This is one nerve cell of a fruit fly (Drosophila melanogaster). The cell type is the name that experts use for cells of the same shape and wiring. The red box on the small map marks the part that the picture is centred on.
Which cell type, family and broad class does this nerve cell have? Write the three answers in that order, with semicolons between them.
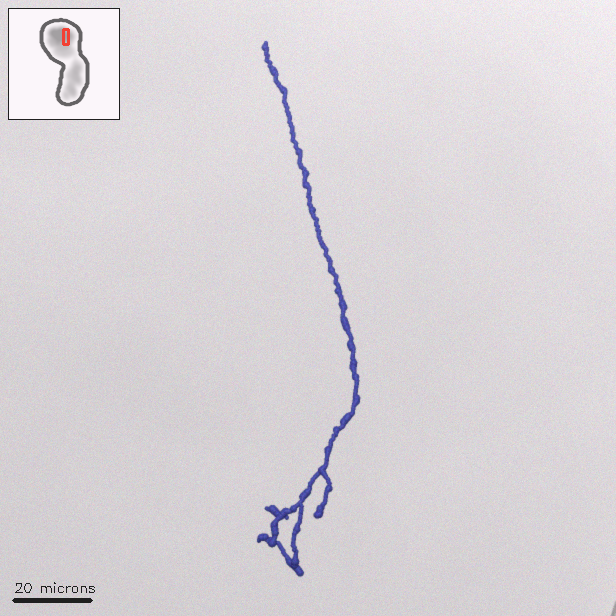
JO-CL; class mechanosensory; sensory neuron entering the brain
